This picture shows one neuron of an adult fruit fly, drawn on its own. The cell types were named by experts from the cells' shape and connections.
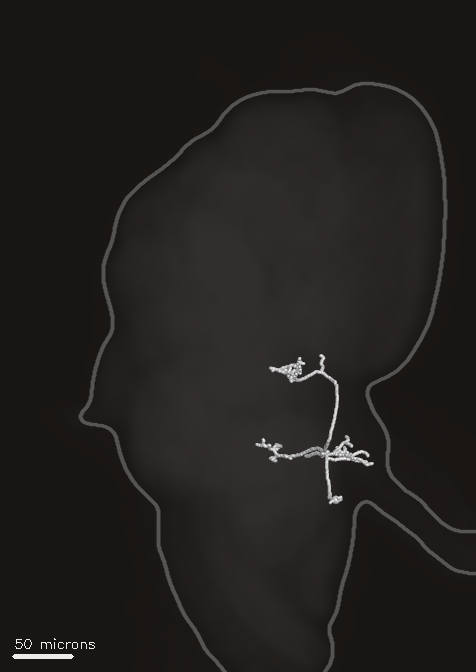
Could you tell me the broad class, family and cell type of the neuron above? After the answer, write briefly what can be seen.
It is a central-brain intrinsic neuron. The family is hemilineage LB3. The cell type is AMMC007. By the scale bar it is about 130 microns tall in this view. As drawn here it is taller than it is wide.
